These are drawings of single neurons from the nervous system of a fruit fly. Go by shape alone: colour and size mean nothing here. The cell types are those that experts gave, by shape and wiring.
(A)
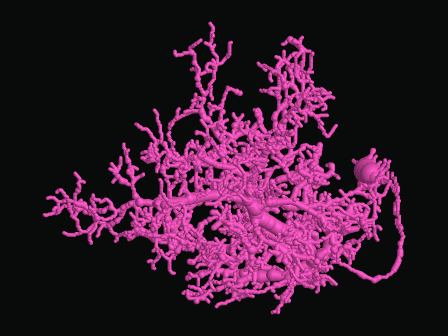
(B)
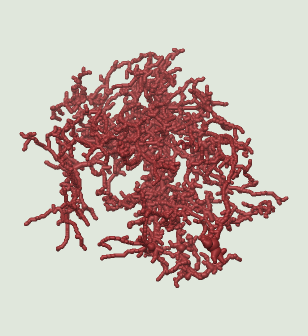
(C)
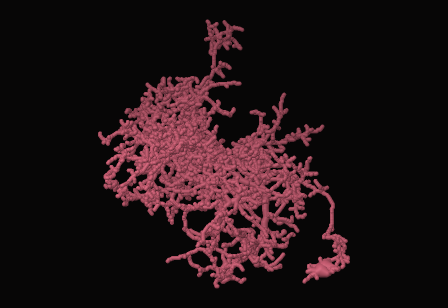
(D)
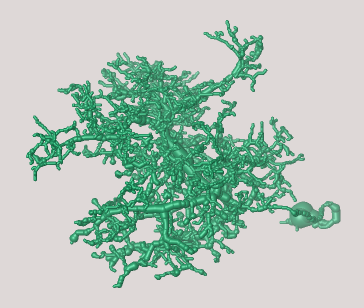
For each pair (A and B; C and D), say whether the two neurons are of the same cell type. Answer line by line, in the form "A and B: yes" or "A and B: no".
A and B: no
C and D: yes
